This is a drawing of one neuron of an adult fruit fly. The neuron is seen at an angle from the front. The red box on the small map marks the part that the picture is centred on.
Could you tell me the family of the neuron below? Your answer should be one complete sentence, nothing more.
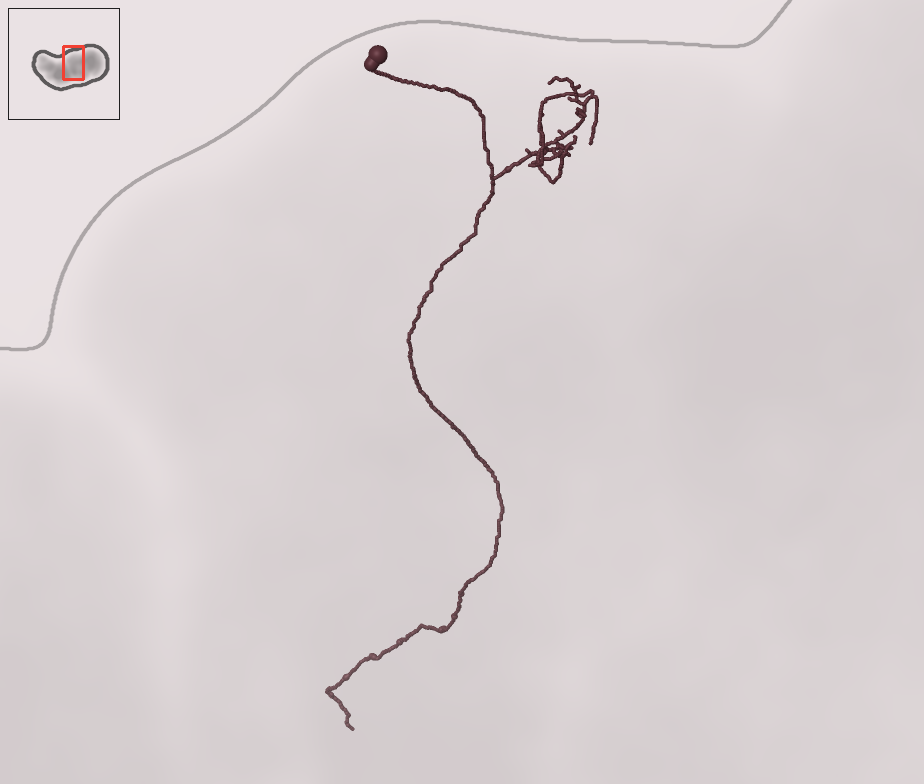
One member of family DNES is this neuron.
